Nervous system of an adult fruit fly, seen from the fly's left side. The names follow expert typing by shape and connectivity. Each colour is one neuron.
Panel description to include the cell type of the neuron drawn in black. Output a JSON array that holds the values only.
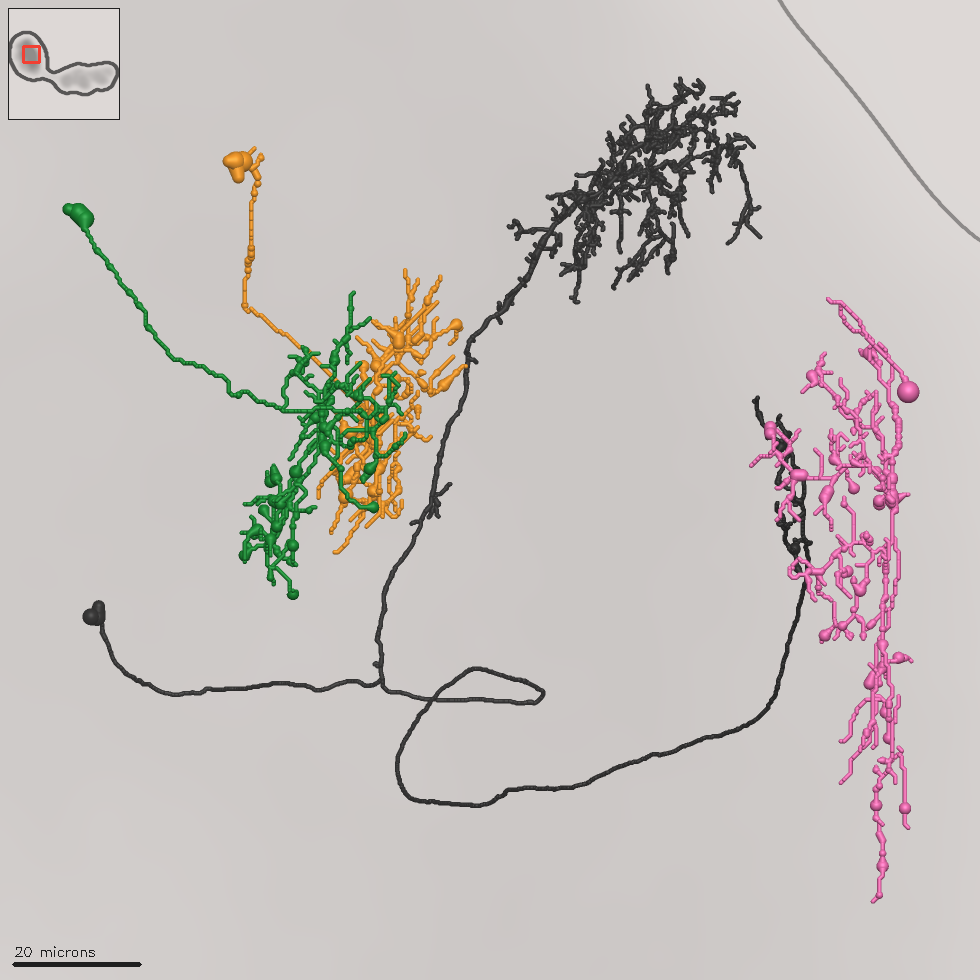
["MeVP6"]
